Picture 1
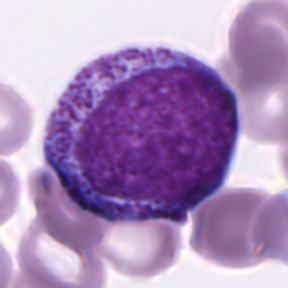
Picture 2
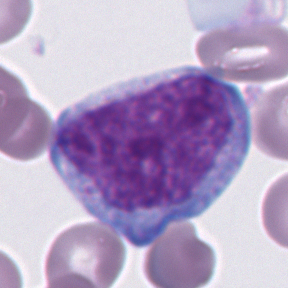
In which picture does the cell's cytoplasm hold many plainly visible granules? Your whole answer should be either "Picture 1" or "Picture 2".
Picture 1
